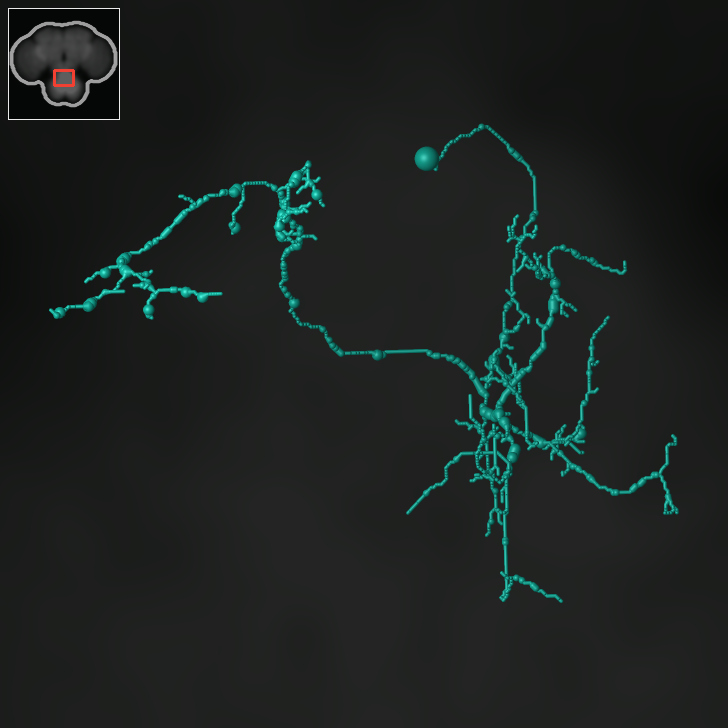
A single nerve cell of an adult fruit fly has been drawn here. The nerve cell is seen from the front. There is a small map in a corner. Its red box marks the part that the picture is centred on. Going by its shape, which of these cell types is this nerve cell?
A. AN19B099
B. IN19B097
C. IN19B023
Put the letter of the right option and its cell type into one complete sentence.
Of all the options, it is B, IN19B097, that is the nerve cell's cell type.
